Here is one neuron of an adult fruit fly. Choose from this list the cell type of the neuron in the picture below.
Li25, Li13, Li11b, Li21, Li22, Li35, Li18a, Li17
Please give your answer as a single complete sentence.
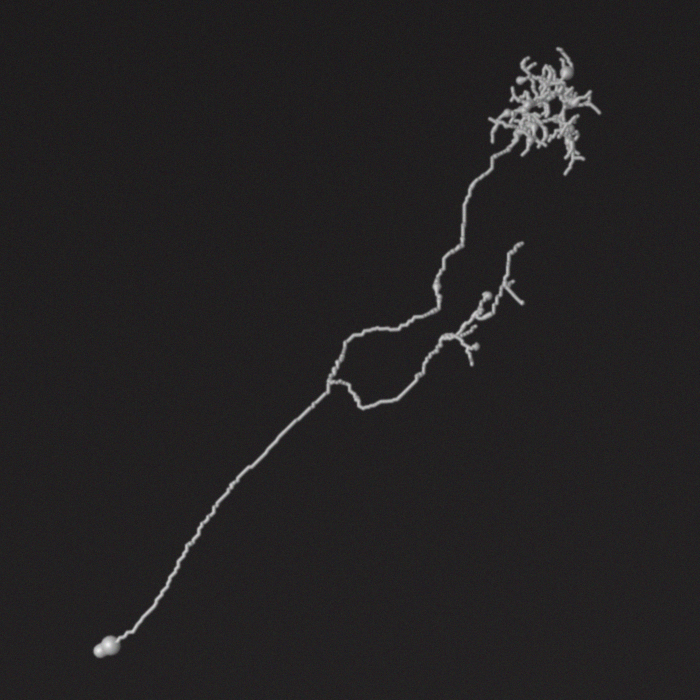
The neuron is a member of cell type Li21.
